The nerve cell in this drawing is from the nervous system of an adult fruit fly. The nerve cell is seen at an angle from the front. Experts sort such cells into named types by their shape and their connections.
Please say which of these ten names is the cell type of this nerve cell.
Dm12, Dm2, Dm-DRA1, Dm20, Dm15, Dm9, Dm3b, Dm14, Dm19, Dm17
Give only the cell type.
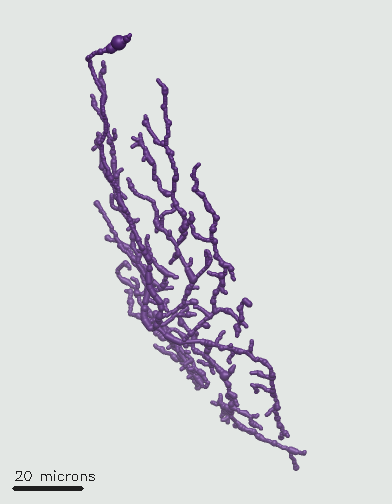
Dm14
